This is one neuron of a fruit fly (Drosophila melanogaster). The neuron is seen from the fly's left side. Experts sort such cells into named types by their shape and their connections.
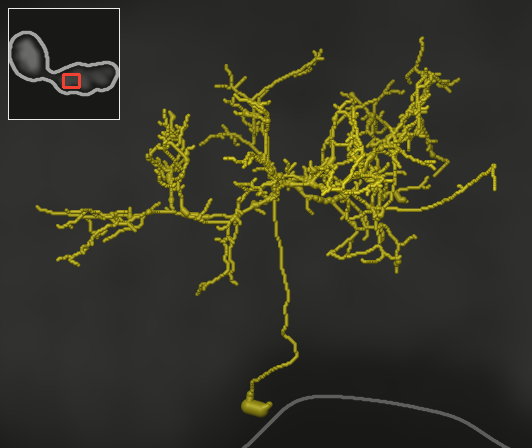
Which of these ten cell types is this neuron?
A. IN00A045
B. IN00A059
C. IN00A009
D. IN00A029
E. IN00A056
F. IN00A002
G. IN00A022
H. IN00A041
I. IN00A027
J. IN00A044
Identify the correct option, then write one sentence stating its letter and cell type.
The neuron is categorized as cell type IN00A041, option H.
